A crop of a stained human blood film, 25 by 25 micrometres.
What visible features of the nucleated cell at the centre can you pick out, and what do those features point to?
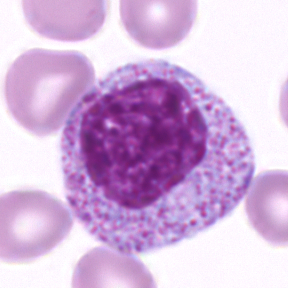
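The outline looks roughly round, with a smooth edge. I see a single unsegmented nuclear mass, no separate lobes, sitting off-centre toward the upper left. I find no clear vacuoles in the cytoplasm. This is a myelocyte.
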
